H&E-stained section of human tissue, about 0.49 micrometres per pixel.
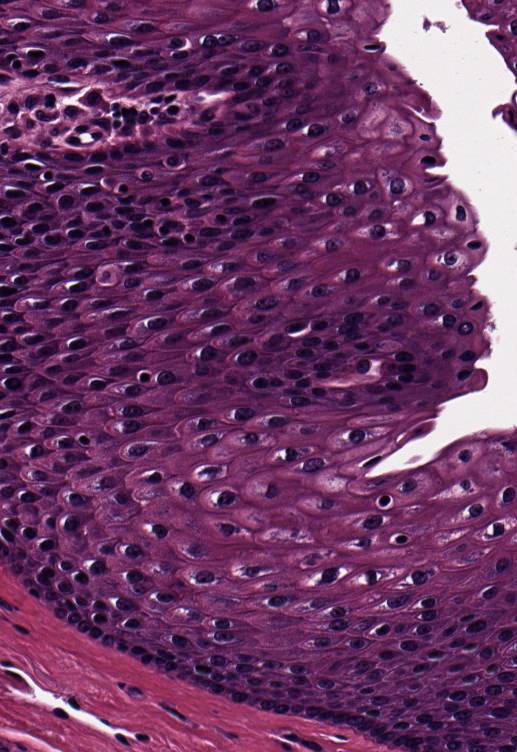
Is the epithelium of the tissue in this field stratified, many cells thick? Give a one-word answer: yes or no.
Yes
